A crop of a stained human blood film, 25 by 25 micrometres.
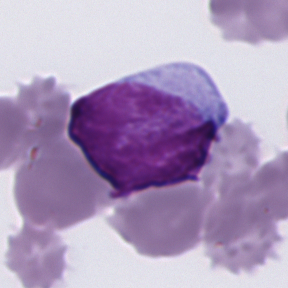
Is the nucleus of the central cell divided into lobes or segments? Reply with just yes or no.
No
